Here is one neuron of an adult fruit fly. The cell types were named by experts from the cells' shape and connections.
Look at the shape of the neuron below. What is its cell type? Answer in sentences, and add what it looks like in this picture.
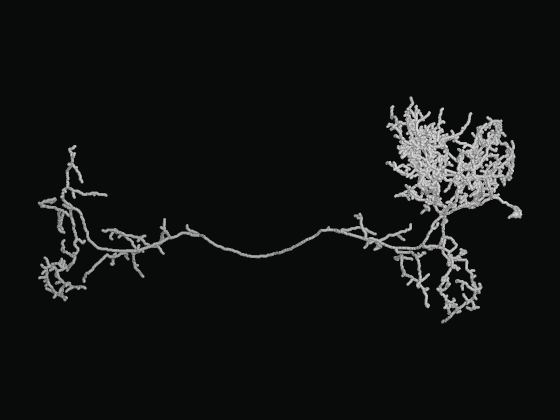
It is of cell type AVLP595. Its broad class is central-brain intrinsic neuron. The cell body can be seen on the right of the picture. The picture shows dozens of branch ends.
